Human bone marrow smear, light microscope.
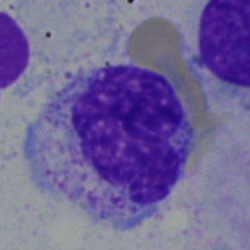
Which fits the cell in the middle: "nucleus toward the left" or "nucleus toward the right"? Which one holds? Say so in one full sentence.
What lies to the left of the nucleus is most of the cytoplasm.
